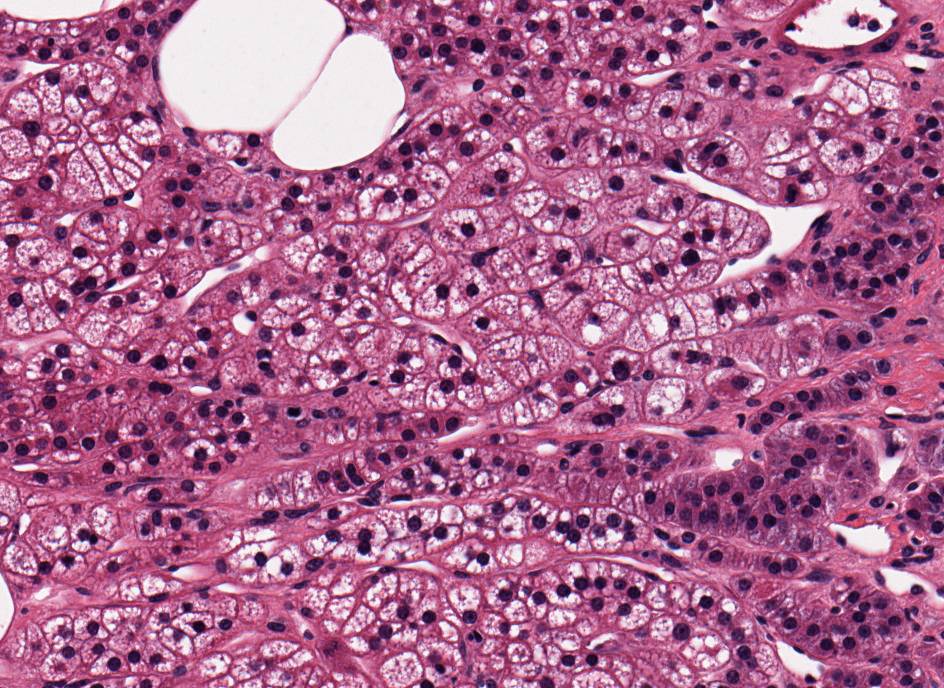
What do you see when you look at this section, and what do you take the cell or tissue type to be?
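First, most cells have pale, finely bubbly cytoplasm and sharply outlined borders. Second, a lower-right group has denser pink cytoplasm, few vacuoles and more crowded nuclei. Third, only thin pink septa with slit-like, thin-walled vascular spaces separate the cords. Fourth, two large, empty, rounded fat cells lie together at the top edge, left of centre. This is adrenal gland.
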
